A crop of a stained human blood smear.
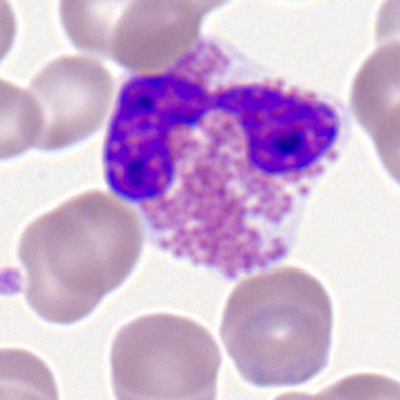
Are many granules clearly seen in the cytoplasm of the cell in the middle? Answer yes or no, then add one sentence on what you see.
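Yes. The cytoplasm is packed with coarse, round, pink-orange granules.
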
